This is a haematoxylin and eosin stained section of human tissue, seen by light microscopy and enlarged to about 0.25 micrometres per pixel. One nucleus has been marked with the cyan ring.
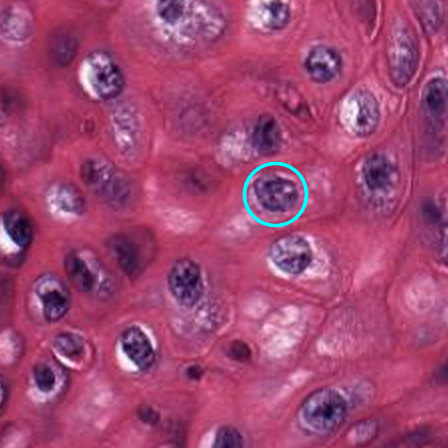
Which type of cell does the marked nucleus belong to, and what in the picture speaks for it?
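It is a squamous epithelial cell. The nucleus is oval and about the same size as the nuclei of the neighbouring cells. The nucleus stains purple with uneven, clumped chromatin rather than a uniform dark tone. The cell lies within a solid sheet of similar large cells with pink cytoplasm, with no lumen in sight around it.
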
